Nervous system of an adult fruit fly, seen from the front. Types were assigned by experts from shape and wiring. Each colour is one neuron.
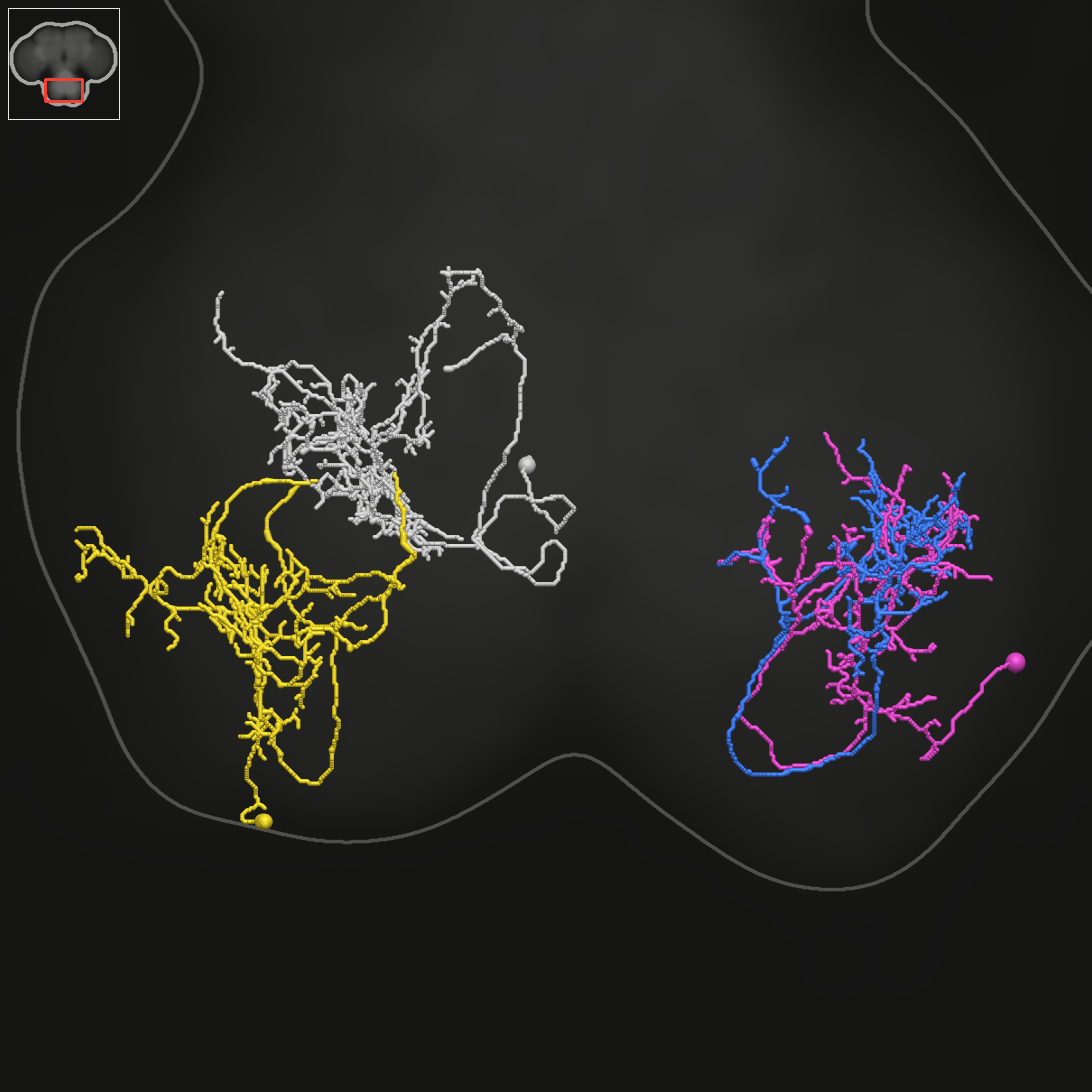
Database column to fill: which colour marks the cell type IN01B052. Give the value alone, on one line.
white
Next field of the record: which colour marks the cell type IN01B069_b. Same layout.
yellow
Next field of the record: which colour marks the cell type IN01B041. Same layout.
magenta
